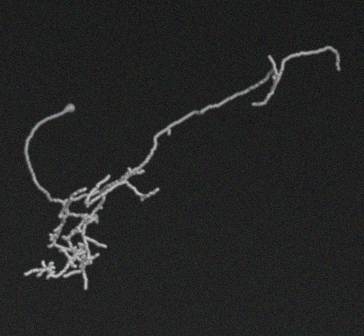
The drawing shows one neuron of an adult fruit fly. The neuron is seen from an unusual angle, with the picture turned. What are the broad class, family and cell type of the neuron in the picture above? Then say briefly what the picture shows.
This is a central-brain intrinsic neuron. The family is hemilineage SMPp&v1_posterior. The cell type is CB2967. As drawn here it is wider than it is tall.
